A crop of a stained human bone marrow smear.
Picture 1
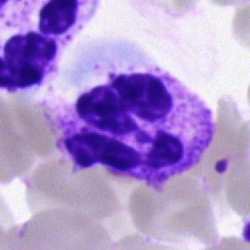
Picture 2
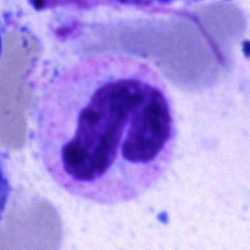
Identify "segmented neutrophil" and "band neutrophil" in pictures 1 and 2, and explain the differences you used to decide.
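The first picture shows a segmented neutrophil and the second a band neutrophil. Start with the outlines: the segmented neutrophil is roughly rounded with a slightly uneven edge, while the band neutrophil is round and smooth. Now follow the band neutrophil's nucleus: the bend of the band lies at the top, and both ends point downward.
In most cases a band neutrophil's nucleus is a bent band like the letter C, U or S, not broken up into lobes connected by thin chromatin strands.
A pale red cell lies against the band neutrophil's upper edge. In the segmented neutrophil, the cytoplasm shows no clear vacuoles. What the two share is dark purple, clumped chromatin, dense in the segmented neutrophil and coarse in the band neutrophil, and neither nucleus shows a nucleolus.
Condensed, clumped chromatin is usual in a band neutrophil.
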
